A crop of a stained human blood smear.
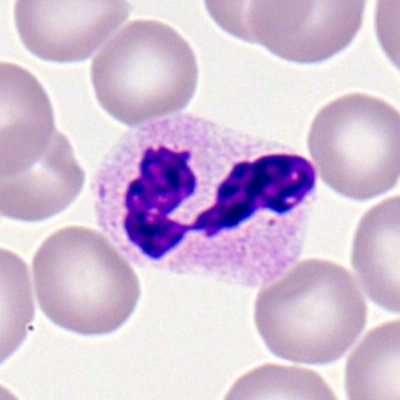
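Segmented neutrophil, the cell in the middle of this stained blood smear. As I read it, the nucleus is two lobes linked by a narrower band of nuclear material. That nucleus runs across the cell from left to right, climbing toward the upper right. Around it, the pale pink cytoplasm makes a wide rim, and it seems filled with fine, faint lilac granules.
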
